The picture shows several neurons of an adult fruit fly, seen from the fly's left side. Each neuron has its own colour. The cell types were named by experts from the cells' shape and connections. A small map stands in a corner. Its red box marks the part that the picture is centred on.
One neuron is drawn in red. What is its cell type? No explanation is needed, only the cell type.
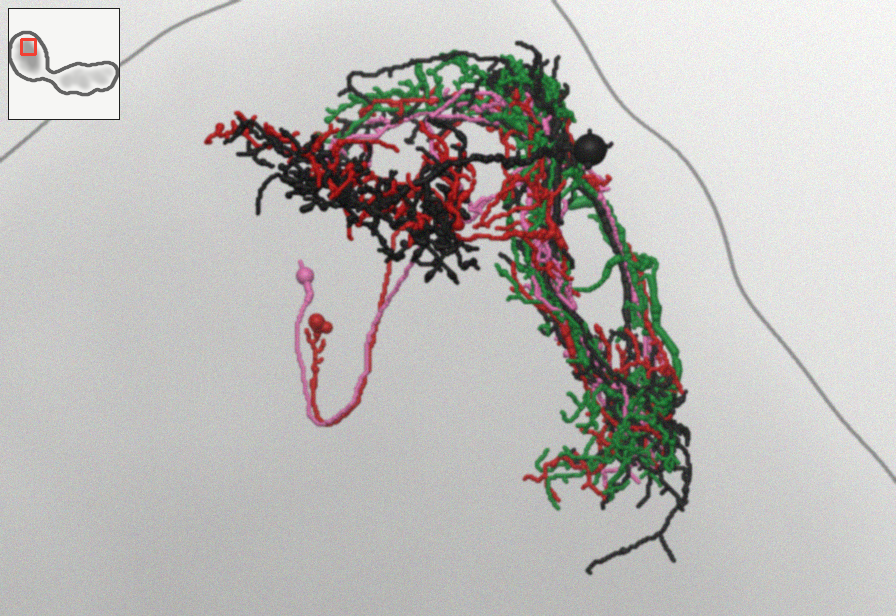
SMP044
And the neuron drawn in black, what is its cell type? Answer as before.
SMP528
